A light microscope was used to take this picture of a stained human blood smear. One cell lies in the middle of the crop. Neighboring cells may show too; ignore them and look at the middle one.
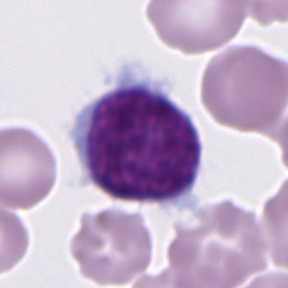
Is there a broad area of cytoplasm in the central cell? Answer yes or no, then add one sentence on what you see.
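No. The cytoplasm is scant, forming only a thin rim around the nucleus.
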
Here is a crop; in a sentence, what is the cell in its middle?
The cell at the central position in this crop is a hairy cell.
